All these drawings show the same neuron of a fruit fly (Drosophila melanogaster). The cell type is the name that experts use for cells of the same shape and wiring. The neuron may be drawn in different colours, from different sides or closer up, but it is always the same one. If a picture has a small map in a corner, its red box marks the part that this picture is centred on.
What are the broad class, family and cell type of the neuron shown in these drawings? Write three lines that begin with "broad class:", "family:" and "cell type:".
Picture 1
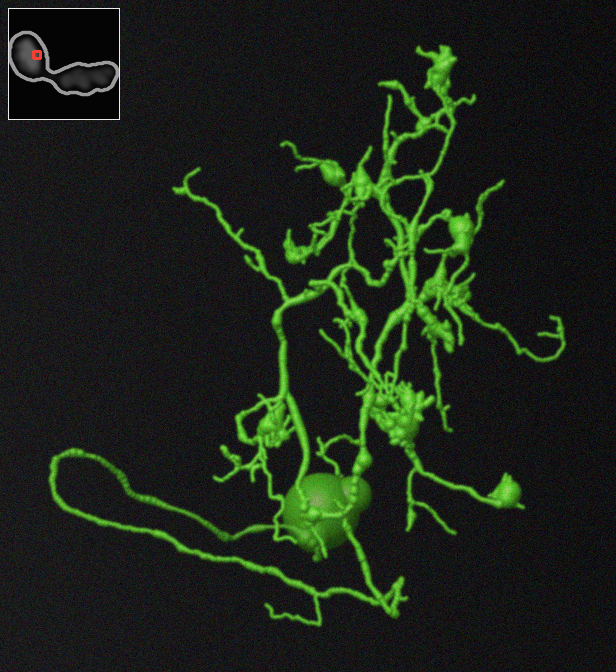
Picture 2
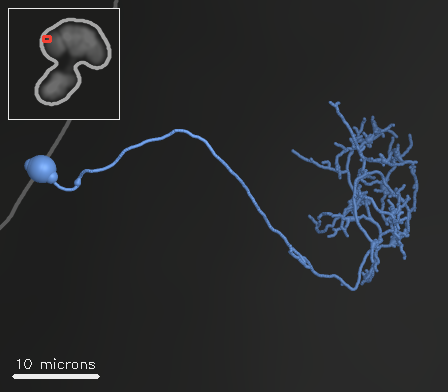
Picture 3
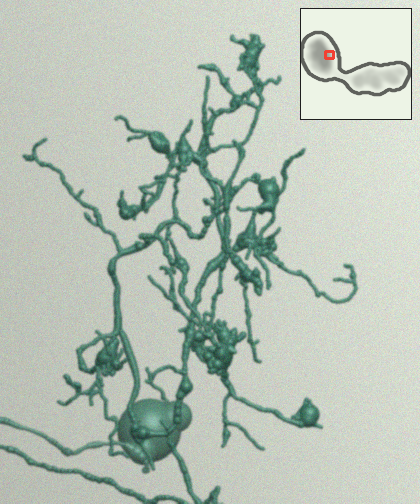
broad class: optic-lobe intrinsic neuron
family: Cm
cell type: Cm4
